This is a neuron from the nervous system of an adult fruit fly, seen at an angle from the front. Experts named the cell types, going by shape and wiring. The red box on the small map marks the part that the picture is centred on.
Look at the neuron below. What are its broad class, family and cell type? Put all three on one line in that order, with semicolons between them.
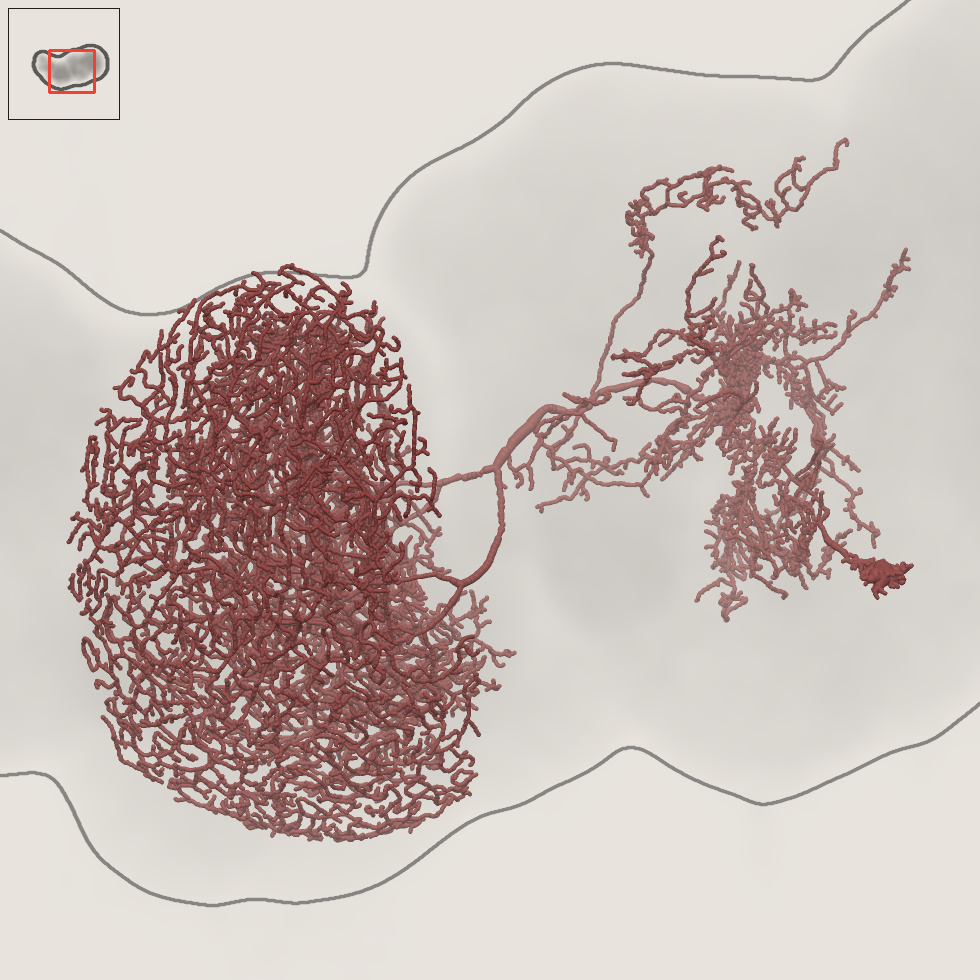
visual centrifugal neuron; OA; OA-AL2i1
